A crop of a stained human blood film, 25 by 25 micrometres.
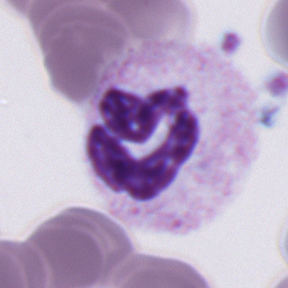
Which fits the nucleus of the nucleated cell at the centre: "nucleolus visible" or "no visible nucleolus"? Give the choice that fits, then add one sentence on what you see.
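No visible nucleolus. No nucleoli are visible in the nucleus.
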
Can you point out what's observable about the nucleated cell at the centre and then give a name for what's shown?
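Nucleus toward left side of cell. Chromatin dark purple, coarsely clumped. Cytoplasm pale pink, filled with fine pink-lilac granules. Cell: segmented neutrophil.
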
